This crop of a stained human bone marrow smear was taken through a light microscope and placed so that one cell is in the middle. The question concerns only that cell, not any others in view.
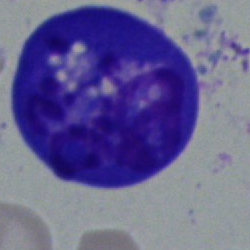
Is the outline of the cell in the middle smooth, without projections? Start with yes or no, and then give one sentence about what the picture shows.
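Yes. The cell outline is round with a smooth edge.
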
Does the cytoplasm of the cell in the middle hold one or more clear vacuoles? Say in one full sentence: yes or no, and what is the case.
Yes, there is at least one clear vacuole in the cytoplasm of the cell.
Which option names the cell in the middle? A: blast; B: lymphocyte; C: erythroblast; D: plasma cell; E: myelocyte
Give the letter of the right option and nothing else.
A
